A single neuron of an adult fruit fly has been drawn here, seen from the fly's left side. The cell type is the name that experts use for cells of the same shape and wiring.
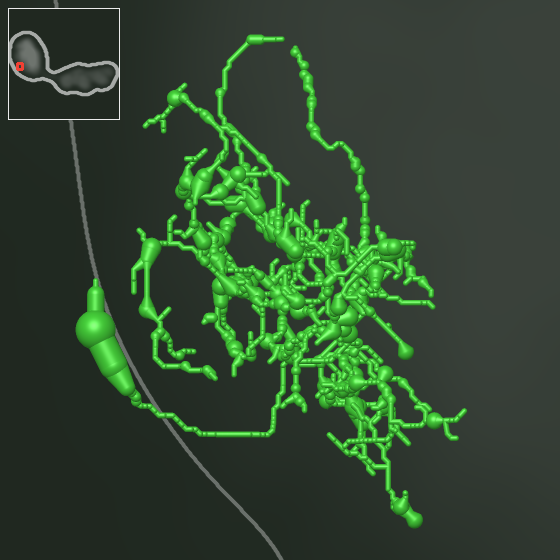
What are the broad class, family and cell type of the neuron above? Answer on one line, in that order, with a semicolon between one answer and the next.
central-brain intrinsic neuron; hemilineage TRdm; GNG362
